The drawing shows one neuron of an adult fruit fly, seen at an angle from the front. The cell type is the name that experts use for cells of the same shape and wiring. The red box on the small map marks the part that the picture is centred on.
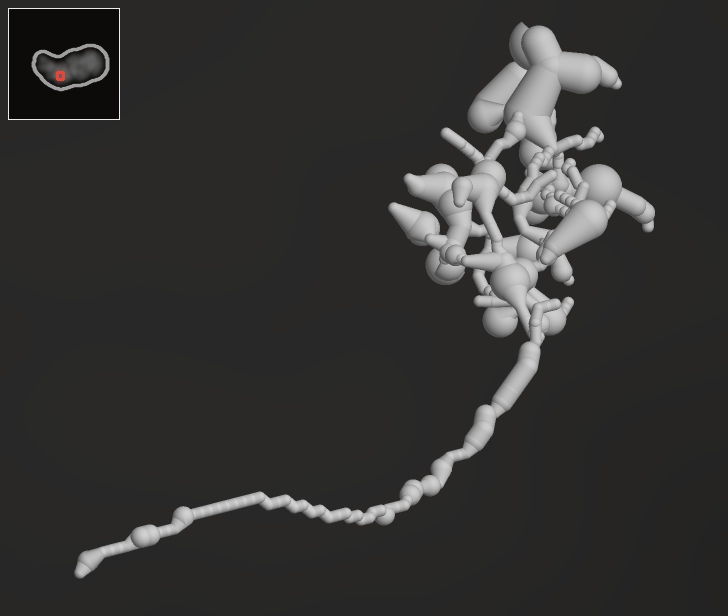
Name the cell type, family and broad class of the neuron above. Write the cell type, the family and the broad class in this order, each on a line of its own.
L5
L
optic-lobe intrinsic neuron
